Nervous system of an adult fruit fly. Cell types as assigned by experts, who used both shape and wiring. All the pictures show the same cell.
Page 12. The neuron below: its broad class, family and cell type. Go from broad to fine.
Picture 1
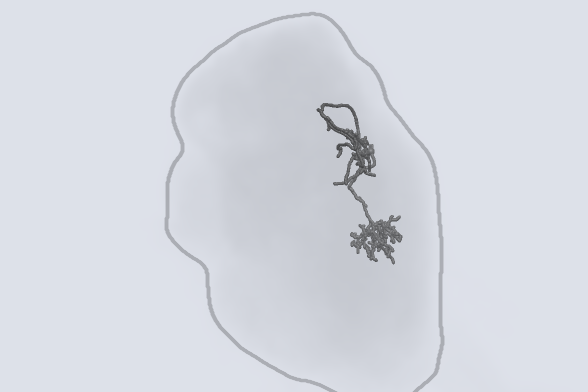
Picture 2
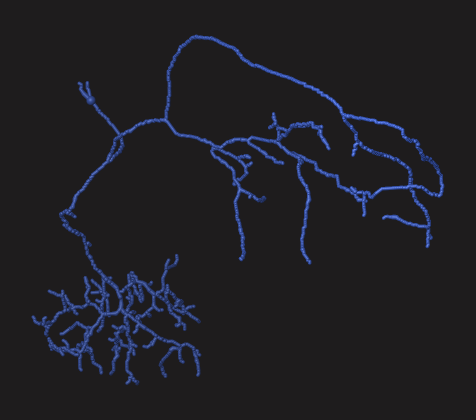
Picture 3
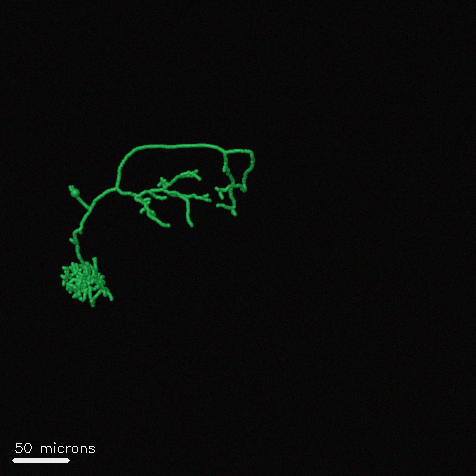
visual projection neuron; hemilineage VPNp&v1_posterior; LC36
